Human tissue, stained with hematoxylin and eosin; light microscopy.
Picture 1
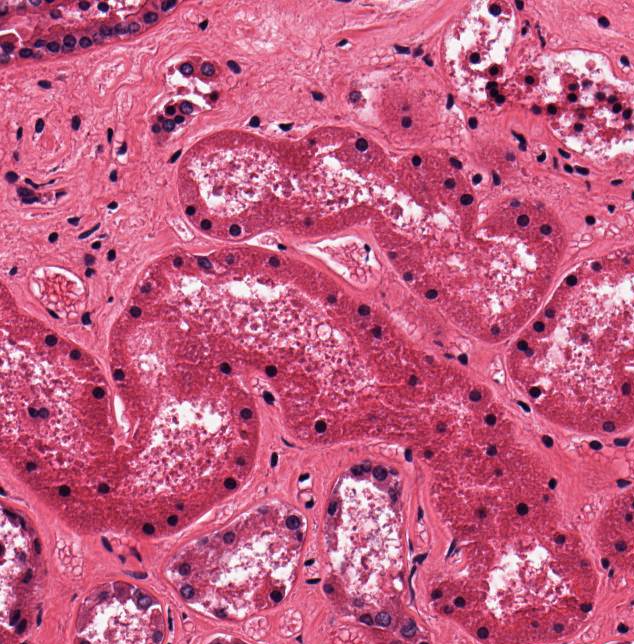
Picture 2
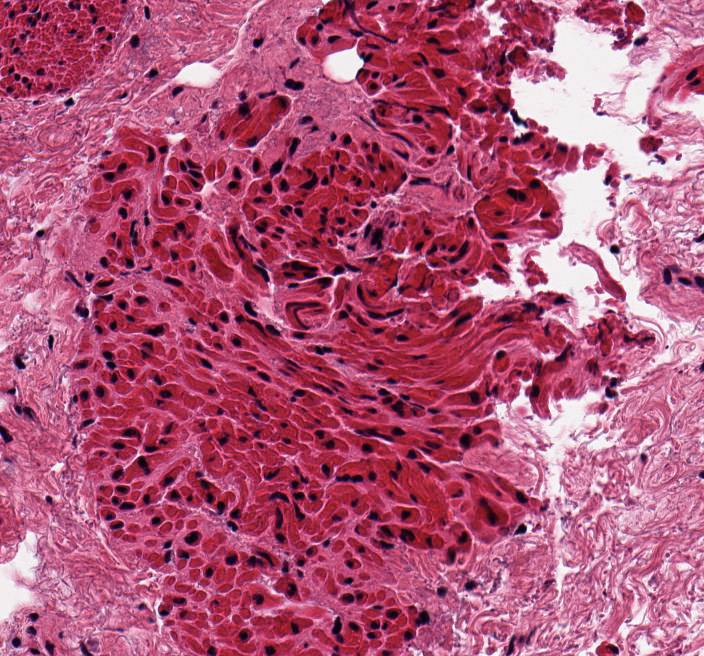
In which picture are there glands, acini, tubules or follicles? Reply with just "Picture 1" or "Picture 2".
Picture 1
